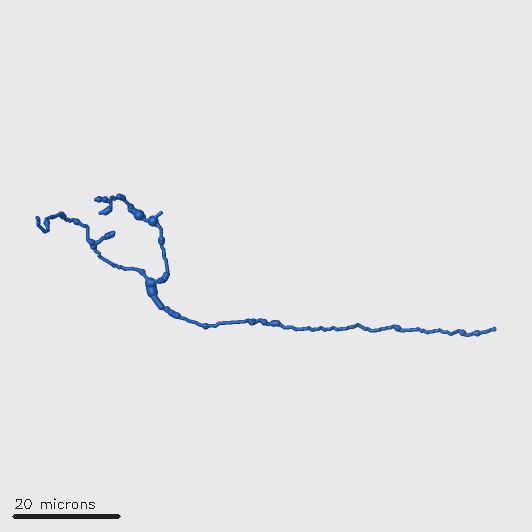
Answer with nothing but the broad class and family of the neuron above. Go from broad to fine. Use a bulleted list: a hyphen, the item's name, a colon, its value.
- broad class: sensory neuron entering the nerve cord
- family: class mechanosensory tactile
